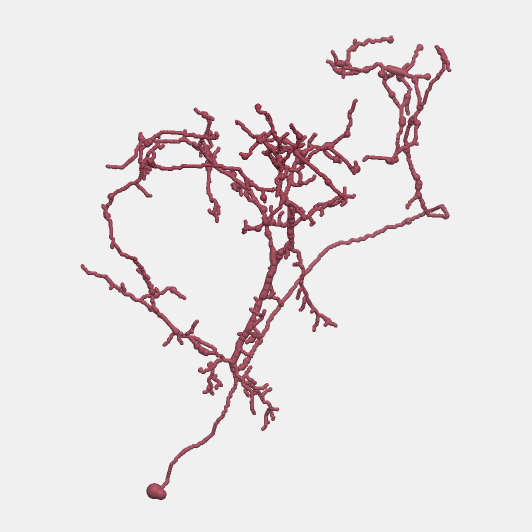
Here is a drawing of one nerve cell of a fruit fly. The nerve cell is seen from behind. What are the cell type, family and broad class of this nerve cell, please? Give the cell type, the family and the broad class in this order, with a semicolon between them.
IN06B080; hemilineage 06B; nerve-cord intrinsic neuron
